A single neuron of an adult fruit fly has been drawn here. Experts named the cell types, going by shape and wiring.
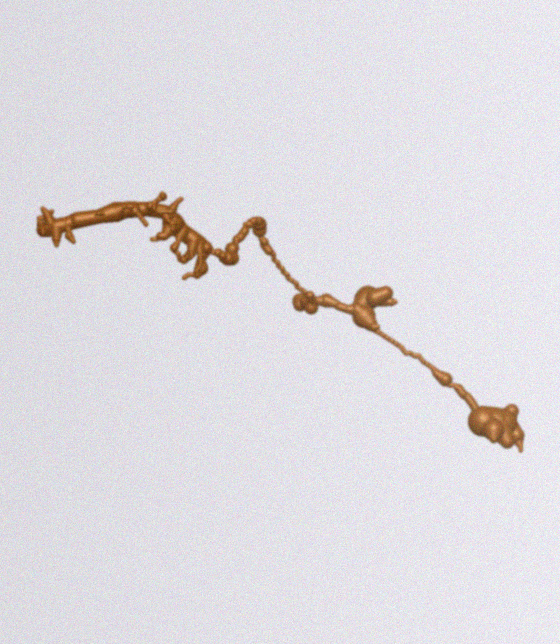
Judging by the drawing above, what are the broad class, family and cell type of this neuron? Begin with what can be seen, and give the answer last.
As drawn here it is wider than it is tall. This is an optic-lobe intrinsic neuron. The family is L. The cell type is L1.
